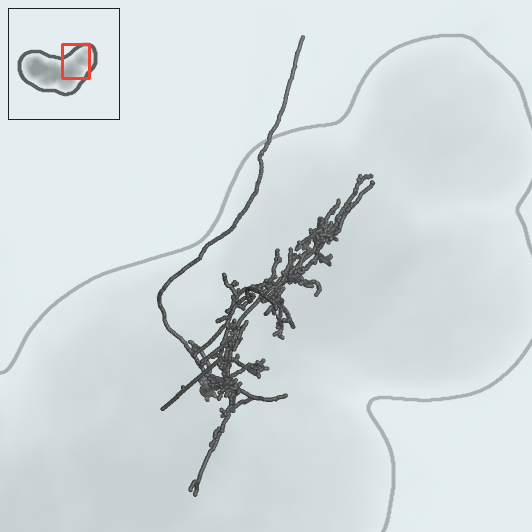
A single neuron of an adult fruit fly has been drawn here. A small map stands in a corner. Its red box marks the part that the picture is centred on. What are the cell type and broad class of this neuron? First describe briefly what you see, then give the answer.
Dozens of branch ends can be seen. In this view it is taller than it is wide. It is of cell type ENXXX226. It is an efferent neuron of the nerve cord.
